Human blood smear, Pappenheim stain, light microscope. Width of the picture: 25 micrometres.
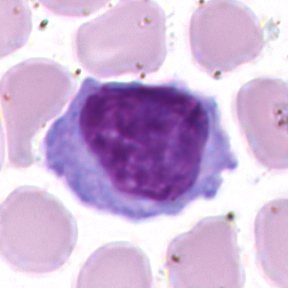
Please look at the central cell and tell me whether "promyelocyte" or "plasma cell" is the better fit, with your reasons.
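It's a plasma cell, not a promyelocyte. The chromatin settles it: it is clumped, with darker purple patches separated by paler streaks, and I see no nucleoli clearly in the nucleus.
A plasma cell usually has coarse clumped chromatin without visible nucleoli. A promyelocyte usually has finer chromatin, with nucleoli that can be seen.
The outline is irregular, with small blunt bumps along its edge, and the nucleus is a rounded oval without lobes or deep indentations. The cell measures about 17 by 12 micrometres and the nucleus about 12 by 10 micrometres, filling about 60% of the cell's area.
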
